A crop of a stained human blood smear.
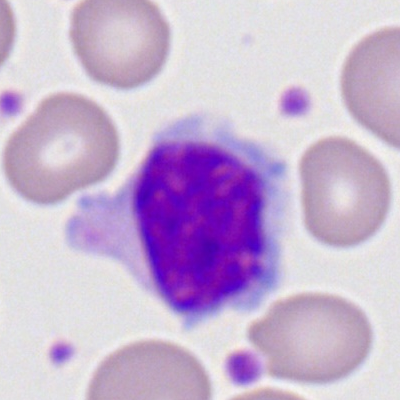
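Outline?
Irregular; cytoplasm drawn out into a broad extension on the left.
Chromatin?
Dark purple, coarse, broken by small pale pinkish patches.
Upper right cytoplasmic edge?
Ragged and frayed.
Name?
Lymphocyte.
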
